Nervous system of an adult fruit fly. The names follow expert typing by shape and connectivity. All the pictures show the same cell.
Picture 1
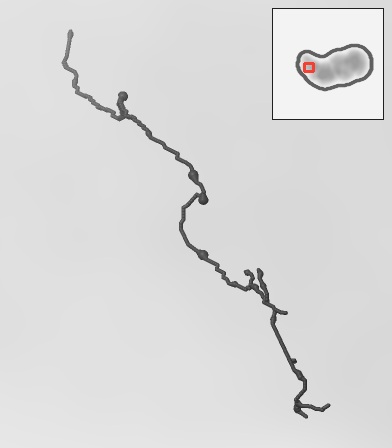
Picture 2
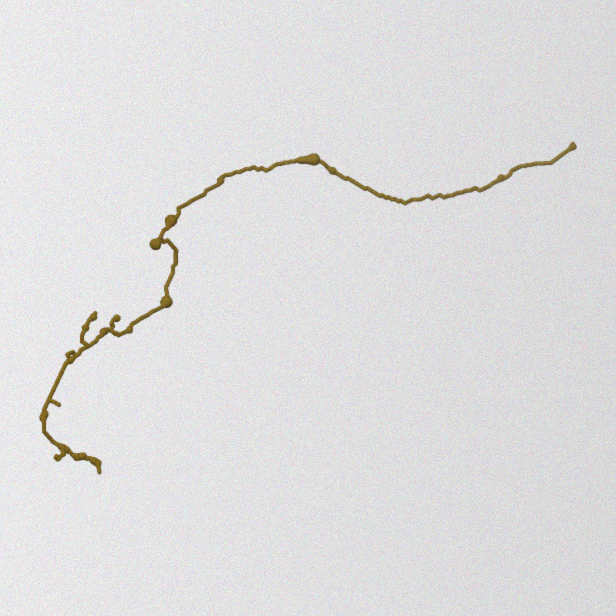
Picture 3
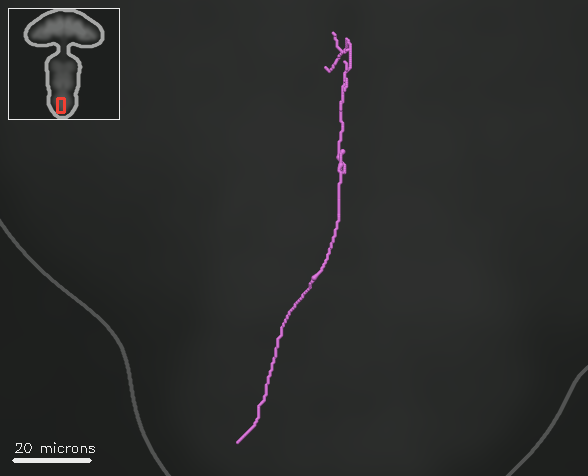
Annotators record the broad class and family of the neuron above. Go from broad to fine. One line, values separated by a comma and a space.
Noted: sensory neuron entering the nerve cord, class chemosensory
